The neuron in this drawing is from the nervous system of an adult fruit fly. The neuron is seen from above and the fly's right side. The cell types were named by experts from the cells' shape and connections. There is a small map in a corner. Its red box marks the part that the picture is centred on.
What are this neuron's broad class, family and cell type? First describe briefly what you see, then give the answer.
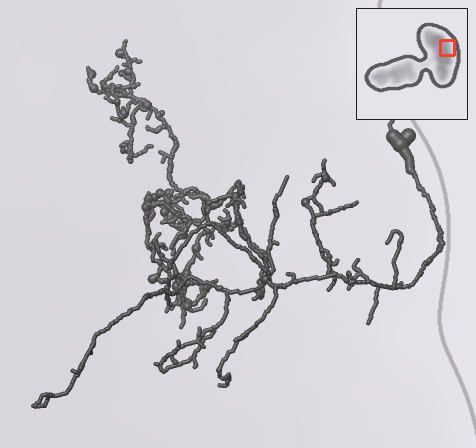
It lies in the brain. Dozens of branch ends can be seen. This is a central-brain intrinsic neuron. The name of its family is class DAN. Its cell type is PAM06.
